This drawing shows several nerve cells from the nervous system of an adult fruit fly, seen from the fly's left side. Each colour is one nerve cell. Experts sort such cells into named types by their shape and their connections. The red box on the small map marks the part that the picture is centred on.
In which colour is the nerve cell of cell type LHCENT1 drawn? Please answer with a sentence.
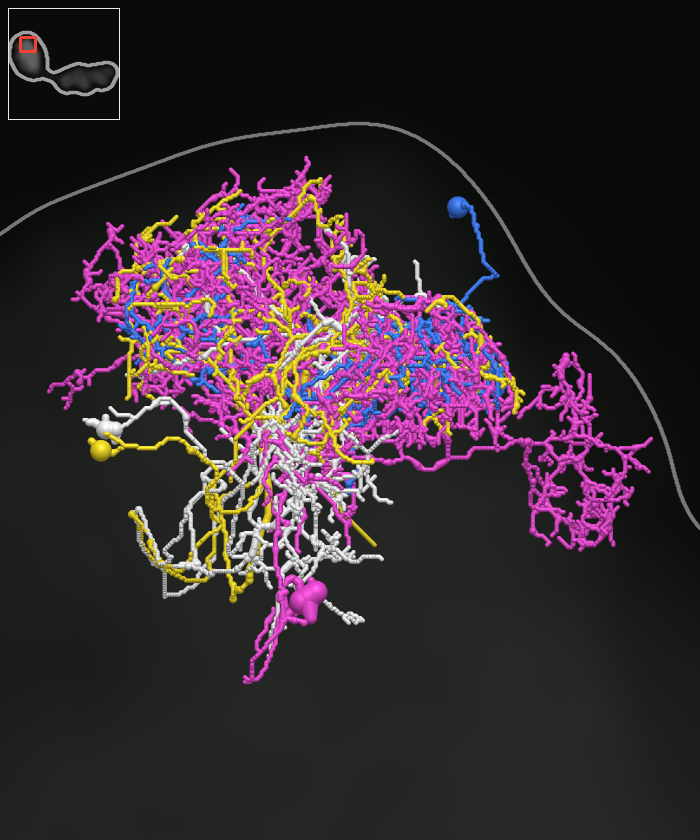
The colour is magenta.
